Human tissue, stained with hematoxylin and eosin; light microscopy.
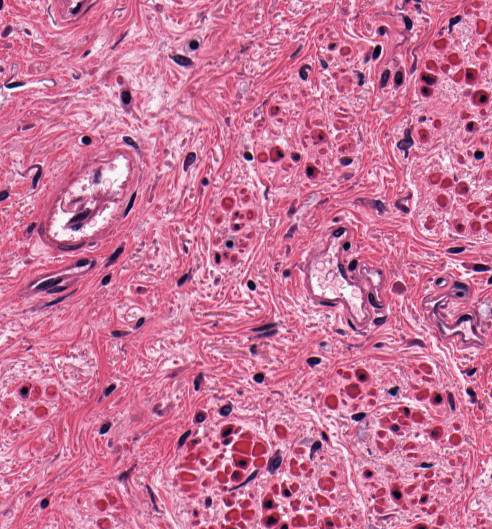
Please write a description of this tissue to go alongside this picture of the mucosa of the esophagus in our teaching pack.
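You've got small clusters of rounded eosinophilic globules dotted through collagenous stroma, mostly in the right half and lower part of the field. They stain a deeper, brighter red than the collagen around them. That stroma is dense pink collagen in wavy bundles running every which way, with scattered dark spindle-shaped nuclei.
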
